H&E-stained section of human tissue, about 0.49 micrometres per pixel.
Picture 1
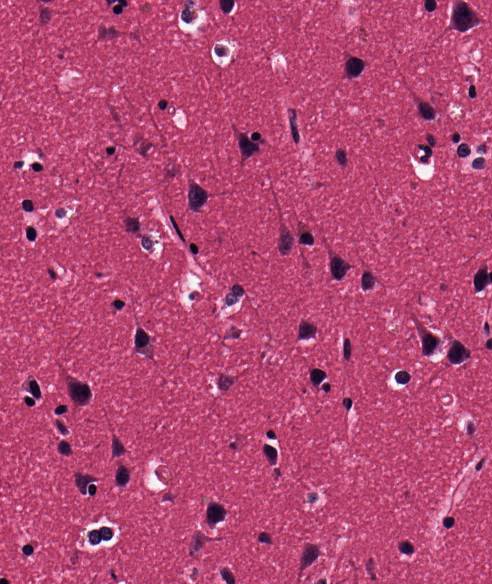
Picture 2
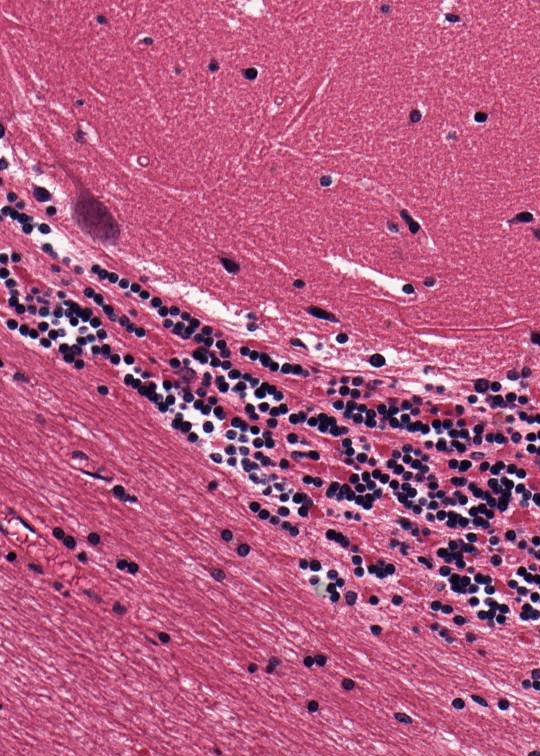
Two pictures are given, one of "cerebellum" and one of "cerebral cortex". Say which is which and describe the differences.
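Cerebral cortex fills picture 1; picture 2 is cerebellum. In picture 1, cells lie singly in finely granular pink neuropil, several within clear empty spaces; small round dark nuclei with little visible cytoplasm are scattered between the neurons, and no epithelium, glands or fat appear. Picture 2 has a band of small, round, deeply haematoxylin-stained nuclei with almost no visible cytoplasm; a single large neuron with a purple-staining cell body sits at its upper edge on the upper left, and parallel pink fibres below and left of it run roughly along its line.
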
